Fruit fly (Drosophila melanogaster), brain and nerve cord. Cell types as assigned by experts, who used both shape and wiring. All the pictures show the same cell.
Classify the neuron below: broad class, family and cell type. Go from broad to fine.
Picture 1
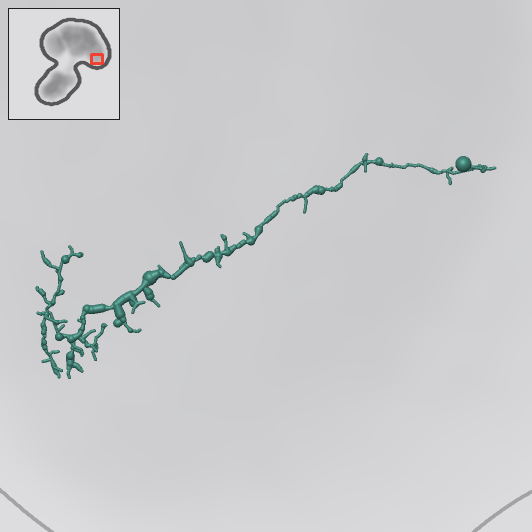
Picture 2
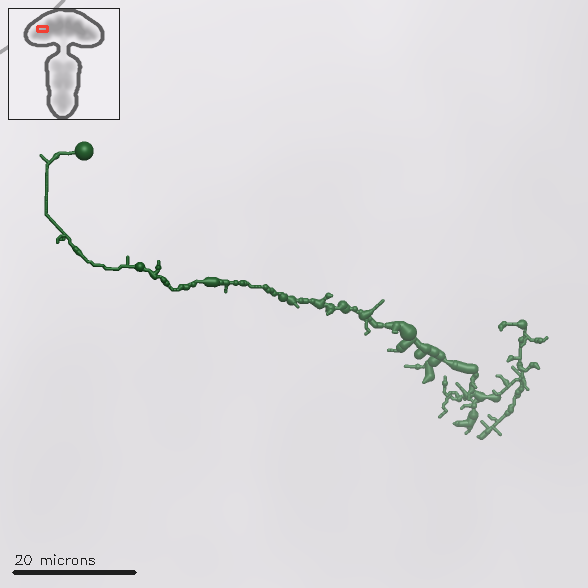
optic-lobe intrinsic neuron; Dm; Dm3c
